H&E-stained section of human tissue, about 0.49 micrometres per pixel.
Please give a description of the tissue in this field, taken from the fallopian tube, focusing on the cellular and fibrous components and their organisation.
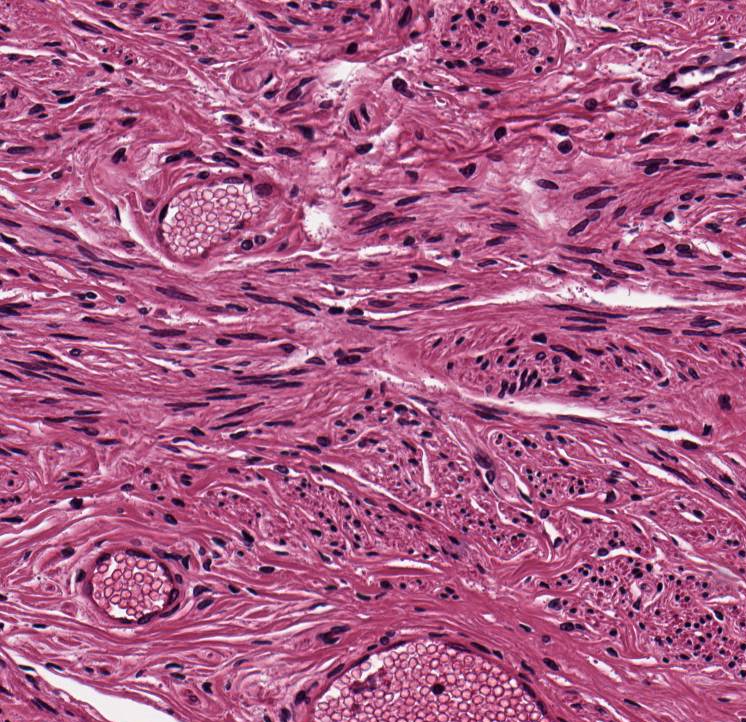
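Start with the spindle cells: they form bundles running mostly left to right across the field. Now find the three rounded structures, upper left, lower left and bottom centre. Each is packed with many small round profiles that have pale centres and thin pink rims, like a honeycomb. In the lower right, many nuclei show as small round dark dots among pale spaces, as if cut across.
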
